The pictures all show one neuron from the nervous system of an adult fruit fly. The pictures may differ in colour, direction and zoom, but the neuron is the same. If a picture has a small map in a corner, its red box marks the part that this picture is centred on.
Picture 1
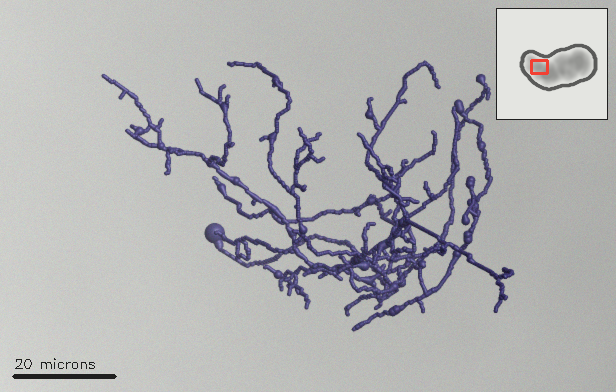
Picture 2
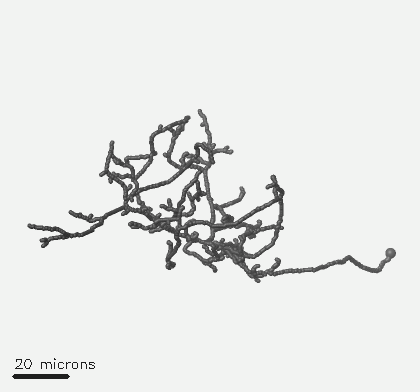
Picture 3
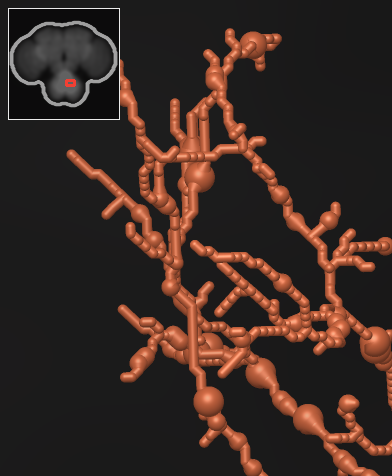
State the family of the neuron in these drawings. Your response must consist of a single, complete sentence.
The family grouping of the neuron is hemilineage 16B.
